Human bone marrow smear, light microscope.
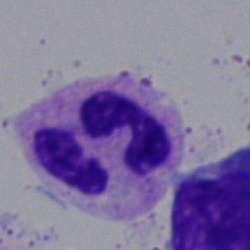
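Segmented neutrophil, central cell. Nucleus: upper right portion curved like a hook. Chromatin dark purple, coarsely clumped. Cytoplasm abundant, pale pinkish-lilac. Granularity fine and faint only; no large coarse granules.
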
